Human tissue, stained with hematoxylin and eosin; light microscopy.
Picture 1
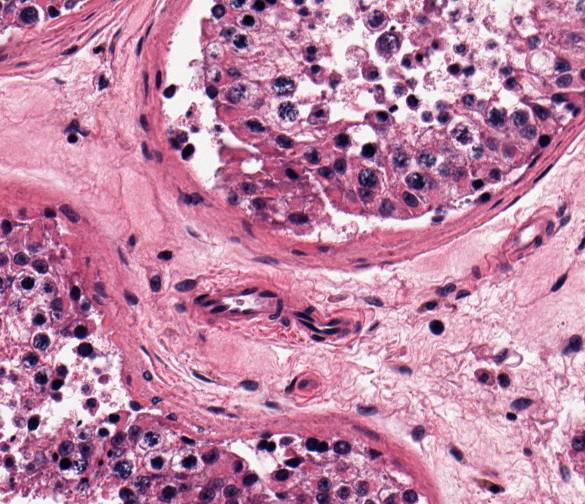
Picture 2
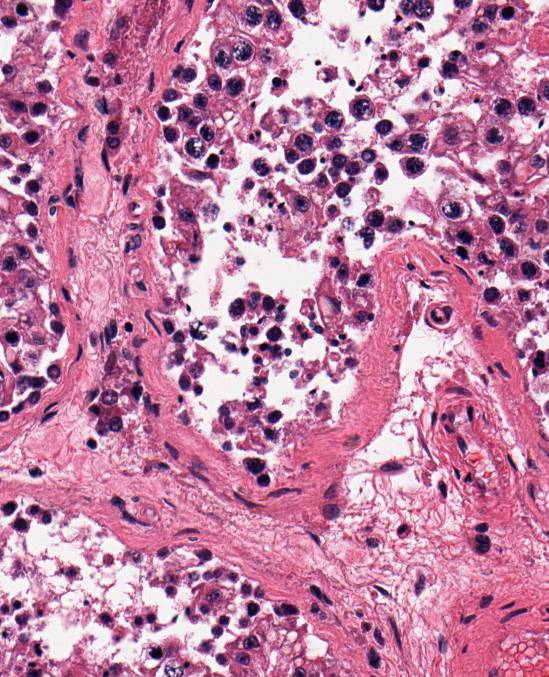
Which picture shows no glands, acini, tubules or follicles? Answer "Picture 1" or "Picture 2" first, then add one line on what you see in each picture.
Picture 2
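What picture 1 shows: The tubules are filled with many layers of cells rather than a single lining layer.
What picture 2 shows: No glands or epithelium-lined lumens are seen in the field.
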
